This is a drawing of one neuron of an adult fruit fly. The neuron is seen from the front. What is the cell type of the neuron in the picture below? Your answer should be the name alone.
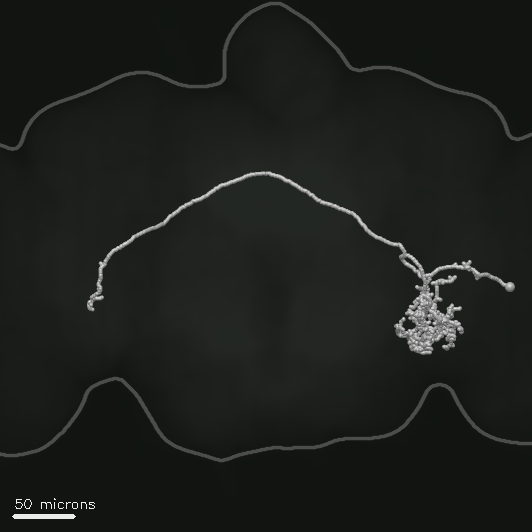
AVLP194_b1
